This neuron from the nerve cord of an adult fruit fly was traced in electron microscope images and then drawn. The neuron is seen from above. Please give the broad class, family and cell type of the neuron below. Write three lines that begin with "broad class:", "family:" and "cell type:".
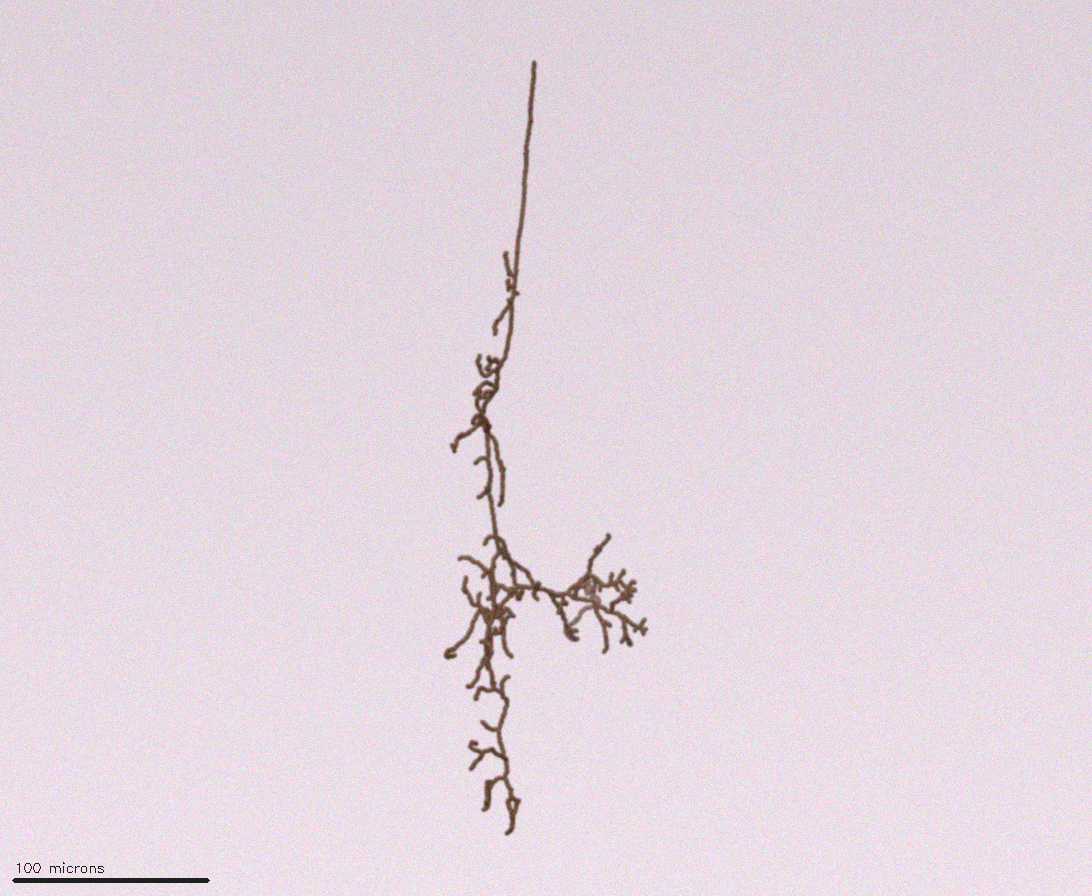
broad class: ascending neuron
family: hemilineage 06B
cell type: AN06B046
